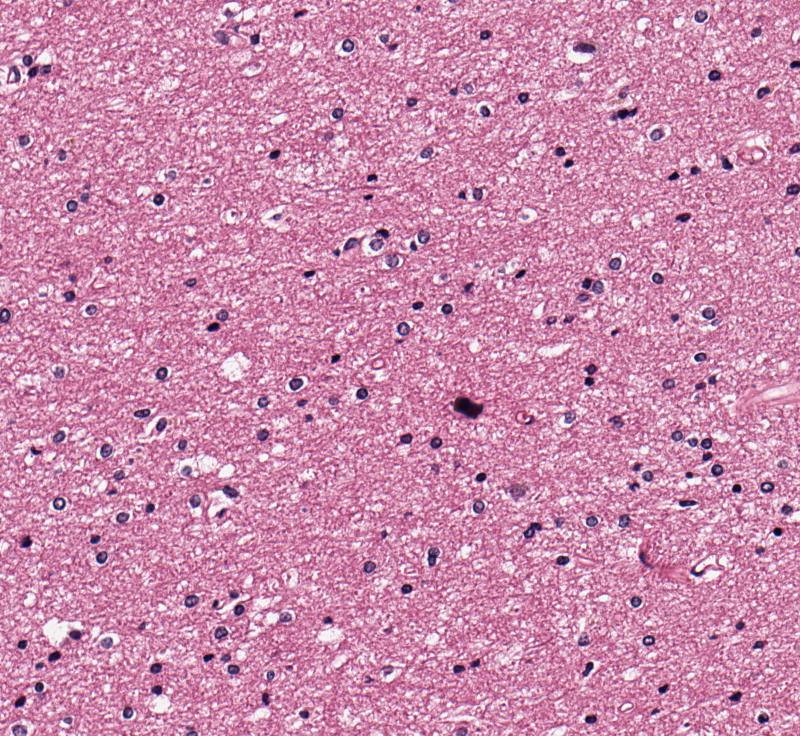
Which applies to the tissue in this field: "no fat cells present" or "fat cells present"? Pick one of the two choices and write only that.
No fat cells present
